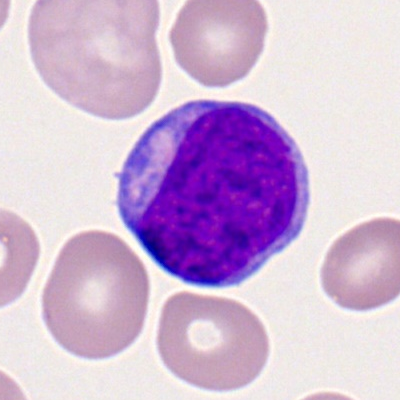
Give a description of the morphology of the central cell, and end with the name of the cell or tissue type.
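A roughly round outline encloses a single unlobed nucleus, which occupies most of the cell. Its chromatin is dark purple, with darker clumped patches. Name: myeloblast.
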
